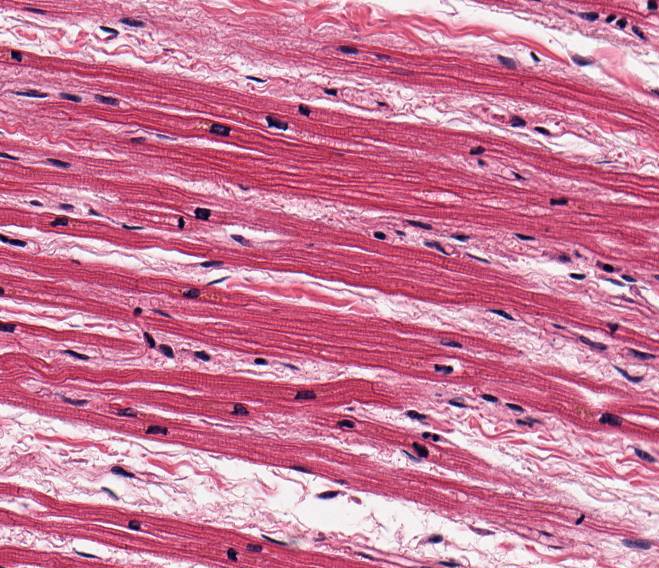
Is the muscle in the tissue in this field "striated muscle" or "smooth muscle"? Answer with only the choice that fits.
Striated muscle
